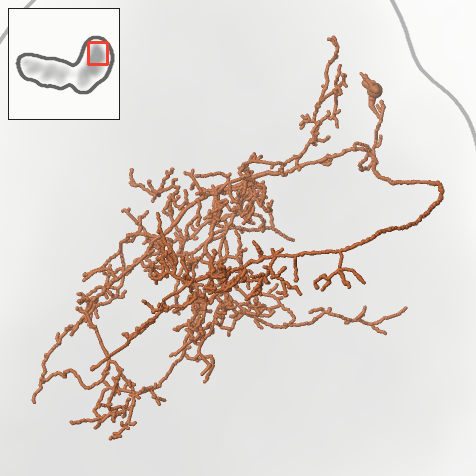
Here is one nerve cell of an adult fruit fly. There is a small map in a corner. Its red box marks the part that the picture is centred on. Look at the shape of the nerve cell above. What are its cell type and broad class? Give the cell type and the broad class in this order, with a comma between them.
CL030, central-brain intrinsic neuron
